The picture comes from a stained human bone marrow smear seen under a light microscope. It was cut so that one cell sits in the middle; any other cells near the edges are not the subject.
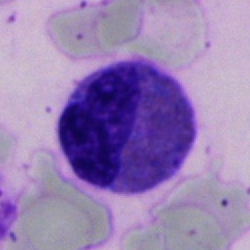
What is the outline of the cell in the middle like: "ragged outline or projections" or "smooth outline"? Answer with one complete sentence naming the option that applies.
This cell's outline is not rough but smooth.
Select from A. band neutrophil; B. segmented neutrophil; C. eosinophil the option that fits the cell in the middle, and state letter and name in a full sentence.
Option C is the correct one; it names the central cell as an eosinophil.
